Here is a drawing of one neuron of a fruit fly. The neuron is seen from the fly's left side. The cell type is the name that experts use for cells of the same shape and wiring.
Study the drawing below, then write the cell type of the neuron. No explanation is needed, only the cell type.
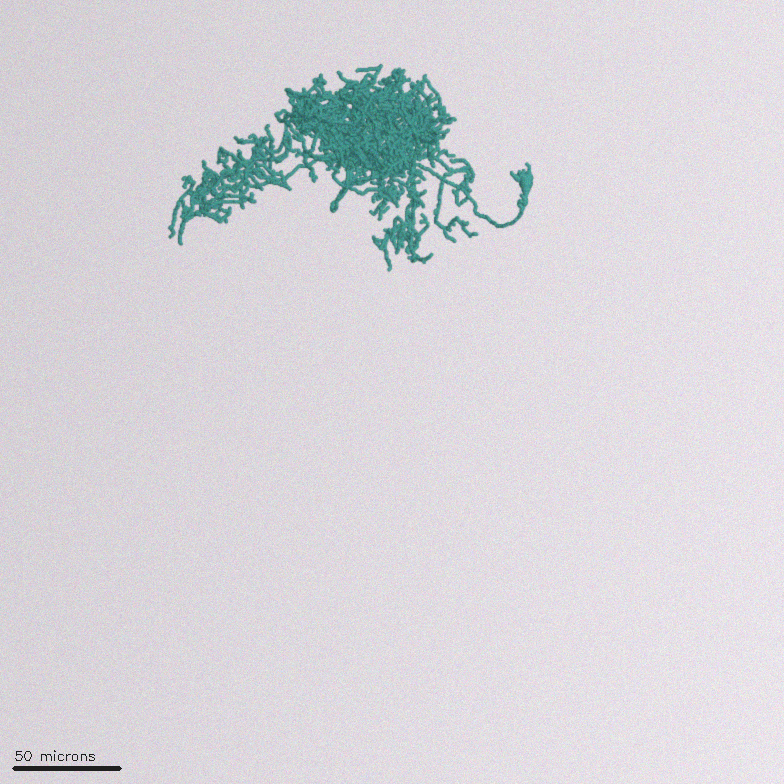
SMP503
